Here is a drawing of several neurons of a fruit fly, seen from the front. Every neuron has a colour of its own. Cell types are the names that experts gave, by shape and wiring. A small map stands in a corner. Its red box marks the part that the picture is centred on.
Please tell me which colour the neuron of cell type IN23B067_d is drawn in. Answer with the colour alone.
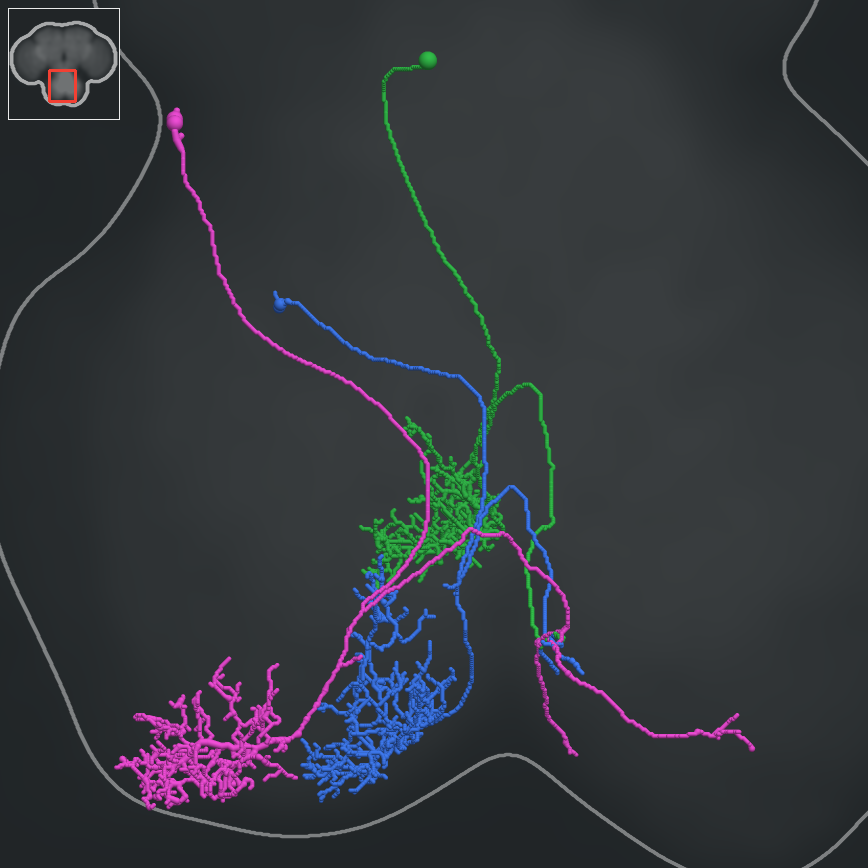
magenta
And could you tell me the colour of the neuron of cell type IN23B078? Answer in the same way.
blue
